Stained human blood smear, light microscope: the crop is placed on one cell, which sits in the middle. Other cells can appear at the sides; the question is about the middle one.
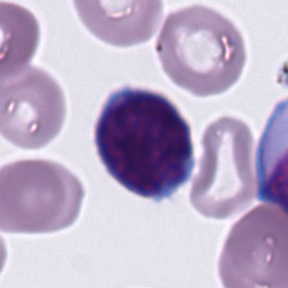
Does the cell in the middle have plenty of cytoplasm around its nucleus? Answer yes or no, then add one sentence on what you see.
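No. The cytoplasm forms only a thin blue rim around the nucleus.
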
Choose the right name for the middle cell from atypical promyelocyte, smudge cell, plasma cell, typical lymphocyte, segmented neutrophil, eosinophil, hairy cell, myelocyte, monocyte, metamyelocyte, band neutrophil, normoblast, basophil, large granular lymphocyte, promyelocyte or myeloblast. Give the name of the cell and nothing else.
typical lymphocyte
